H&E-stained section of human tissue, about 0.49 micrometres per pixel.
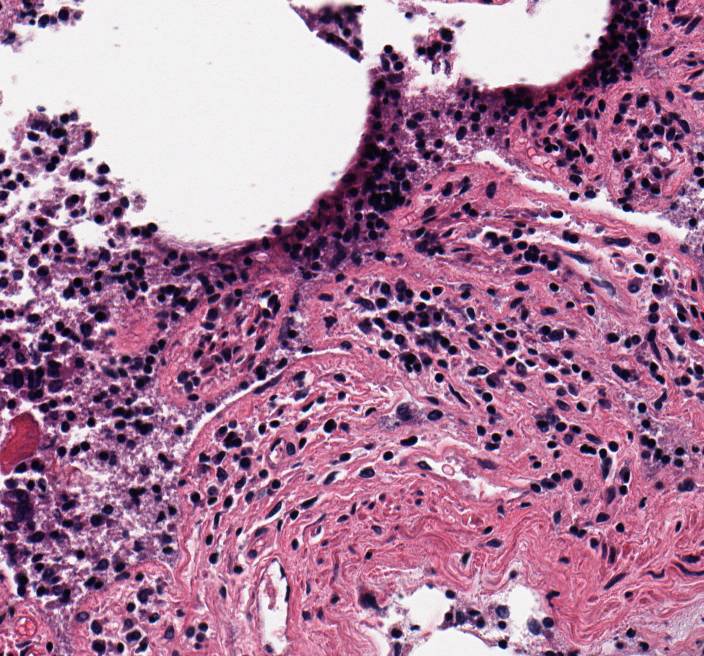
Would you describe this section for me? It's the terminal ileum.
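Large empty white spaces take up the top, I notice. Most of the crowded cells carry small round dark nuclei with scant cytoplasm. The lower right is pink fibrous tissue with scattered elongated dark nuclei, and in the centre that fibrous tissue runs in curved, swirling bundles.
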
